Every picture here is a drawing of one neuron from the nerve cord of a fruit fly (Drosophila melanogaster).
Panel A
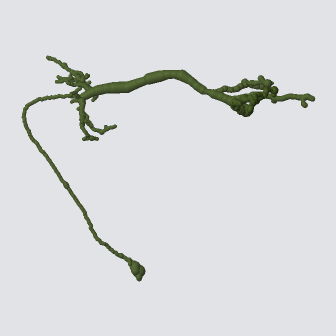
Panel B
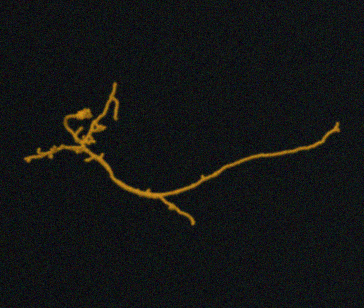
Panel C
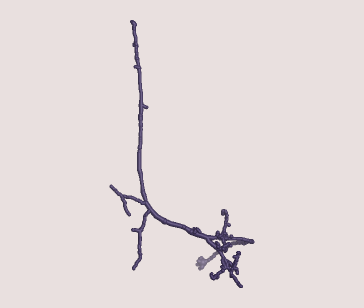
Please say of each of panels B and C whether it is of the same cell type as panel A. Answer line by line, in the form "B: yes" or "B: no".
B: no
C: yes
